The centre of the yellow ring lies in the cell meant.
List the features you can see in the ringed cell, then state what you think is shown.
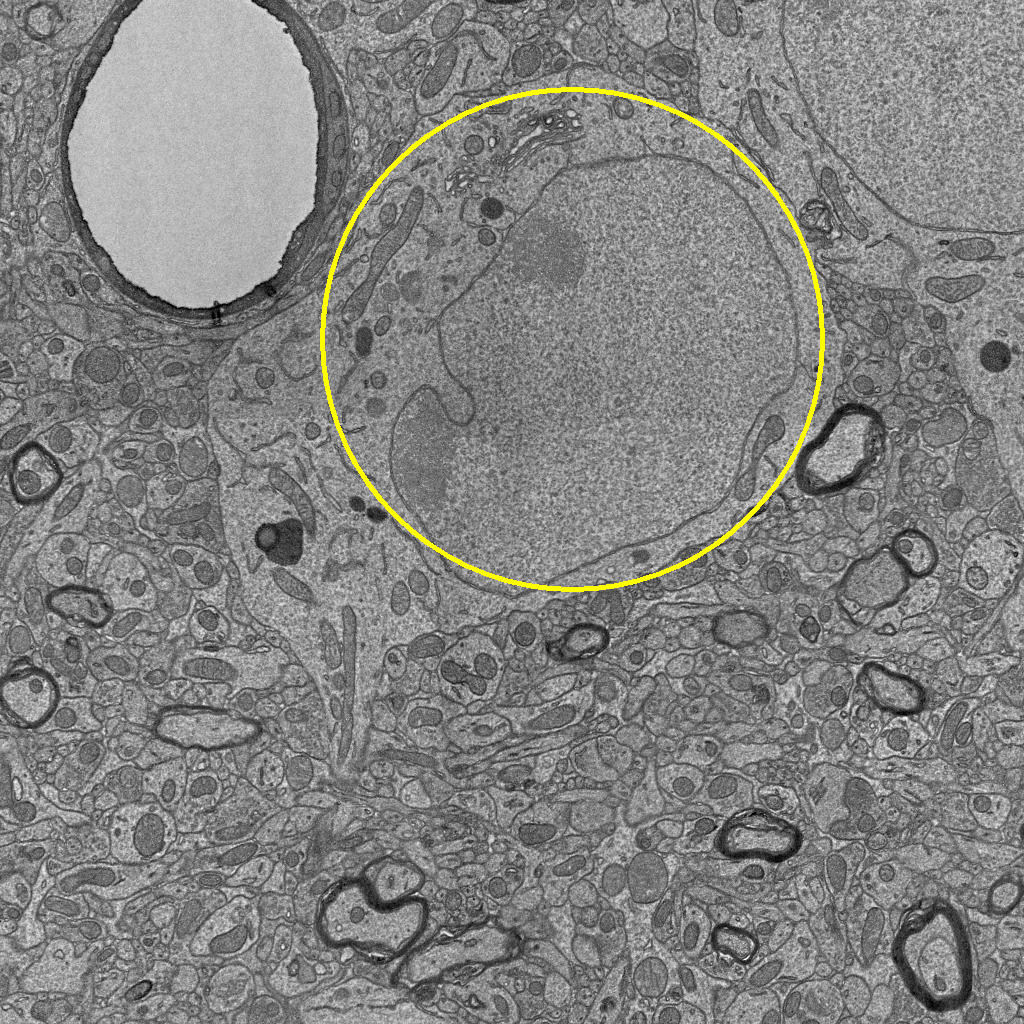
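Look first at the nucleus: large and roundish, it sits almost wholly inside the ring and fills most of it. Follow its envelope to the left side, where it folds deeply inward once. In the upper-left cytoplasm sit a few small, round, very dark bodies. Notice that no large stacked arrays of rough endoplasmic reticulum appear in the cytoplasm. This is an excitatory neuron.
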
